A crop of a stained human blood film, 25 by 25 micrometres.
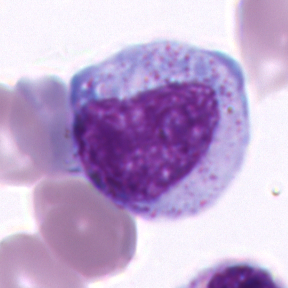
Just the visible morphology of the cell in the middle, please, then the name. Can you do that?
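It's got a single unlobed nucleus sitting off-centre toward the lower left, with the cytoplasm rim widest on the upper right. Fine reddish-purple granules are scattered through that cytoplasm. That's a promyelocyte.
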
